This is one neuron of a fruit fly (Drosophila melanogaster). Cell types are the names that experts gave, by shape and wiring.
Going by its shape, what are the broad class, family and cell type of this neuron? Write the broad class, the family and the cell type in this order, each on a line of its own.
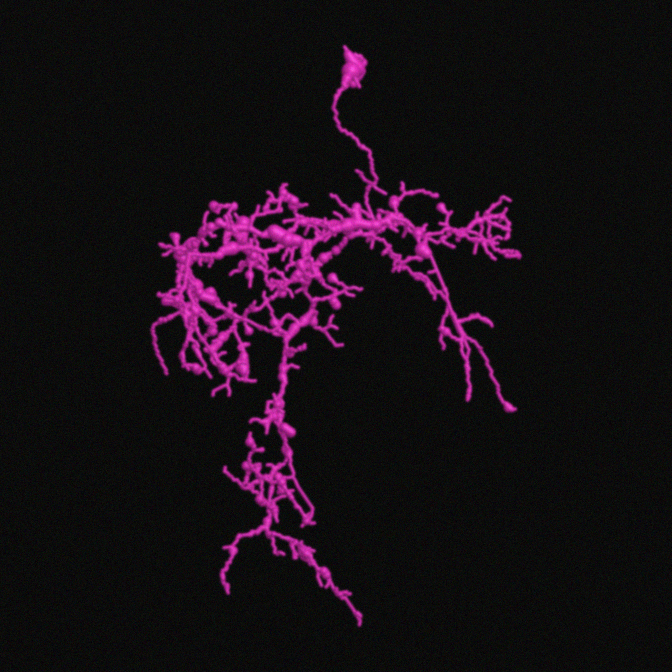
nerve-cord intrinsic neuron
hemilineage 19A
IN19A046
